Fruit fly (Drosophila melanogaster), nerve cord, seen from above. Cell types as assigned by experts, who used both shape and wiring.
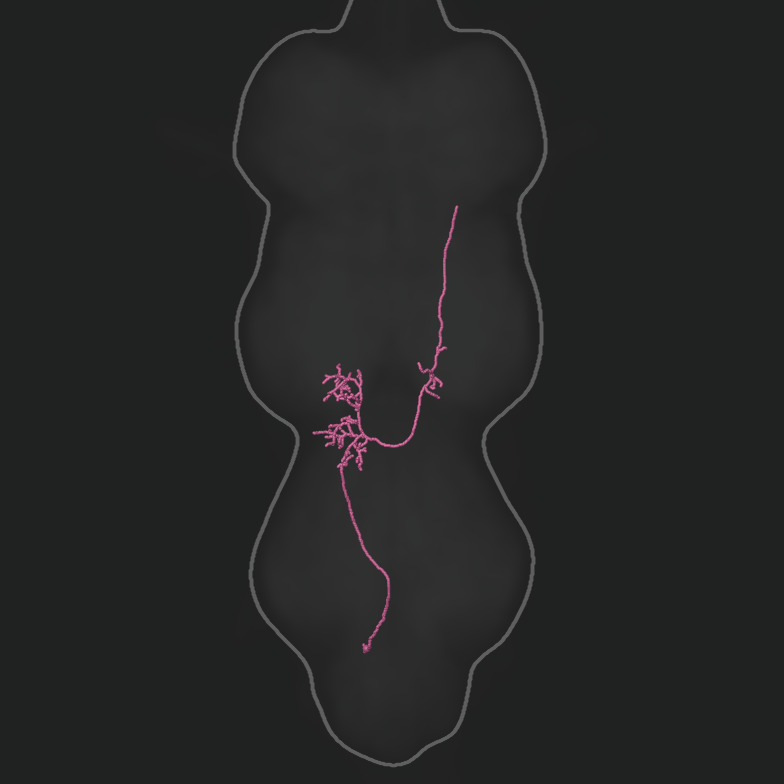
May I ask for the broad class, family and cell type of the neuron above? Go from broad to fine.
nerve-cord intrinsic neuron; hemilineage 06A; IN06A125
